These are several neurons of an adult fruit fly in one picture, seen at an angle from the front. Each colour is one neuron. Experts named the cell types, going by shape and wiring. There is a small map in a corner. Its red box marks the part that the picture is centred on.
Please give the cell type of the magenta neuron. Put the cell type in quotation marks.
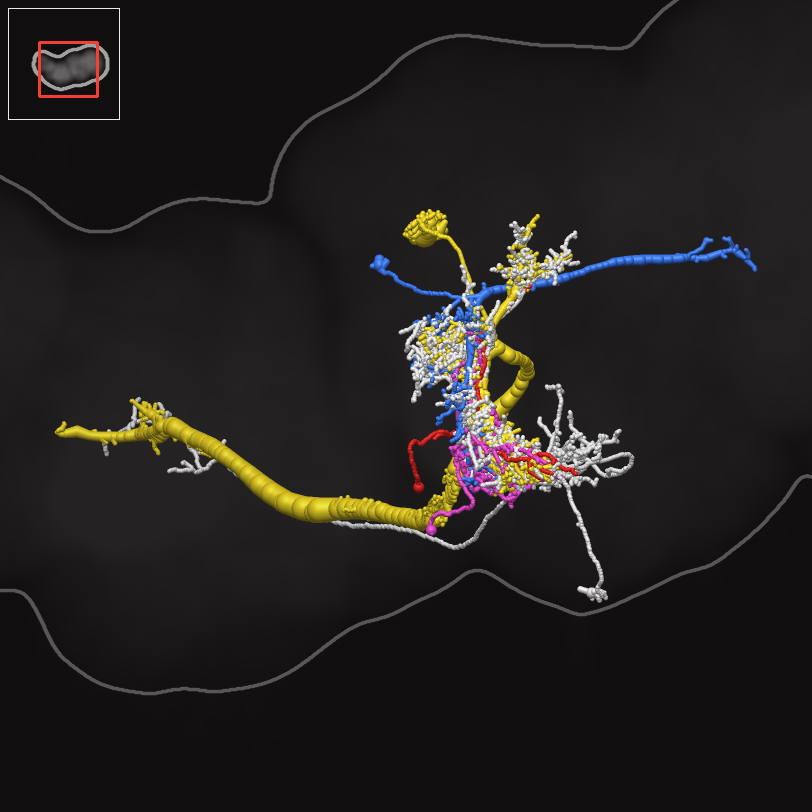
"SAD023"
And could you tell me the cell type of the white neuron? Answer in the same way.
"DNg40"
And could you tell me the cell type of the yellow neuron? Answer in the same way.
"DNp01"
